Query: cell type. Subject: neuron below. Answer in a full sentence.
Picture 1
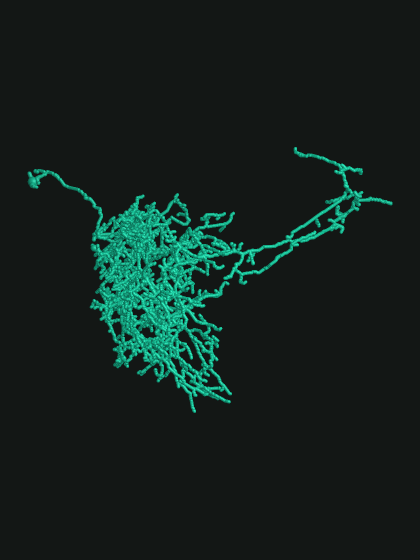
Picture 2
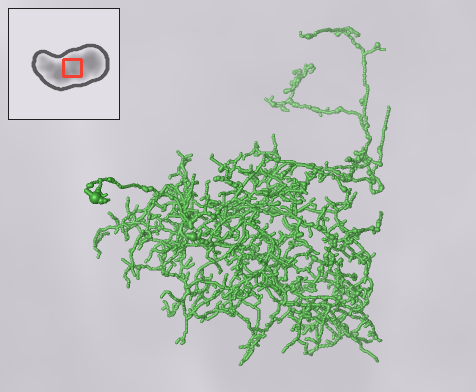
The cell type is AVLP390.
